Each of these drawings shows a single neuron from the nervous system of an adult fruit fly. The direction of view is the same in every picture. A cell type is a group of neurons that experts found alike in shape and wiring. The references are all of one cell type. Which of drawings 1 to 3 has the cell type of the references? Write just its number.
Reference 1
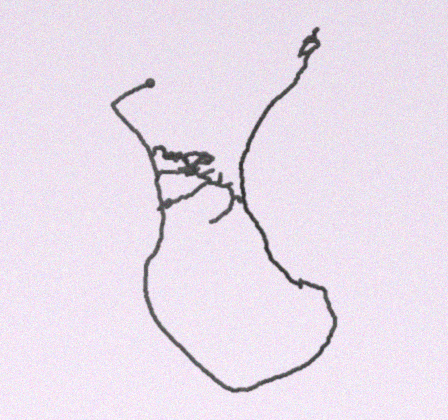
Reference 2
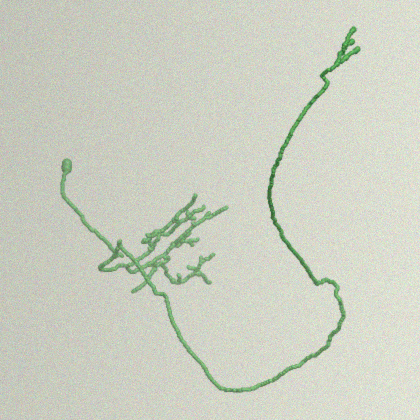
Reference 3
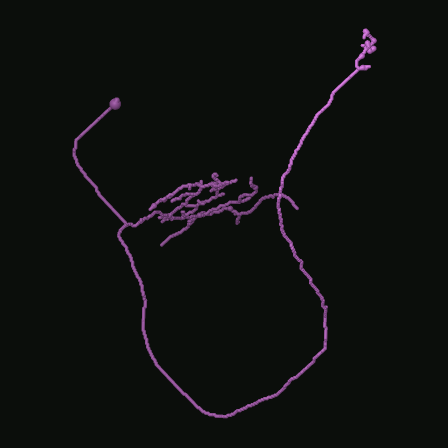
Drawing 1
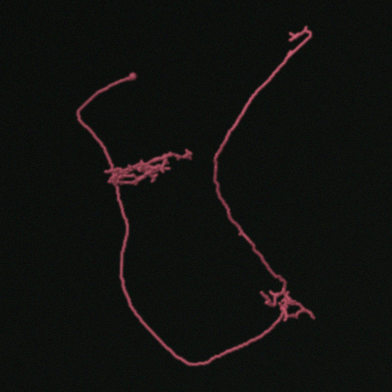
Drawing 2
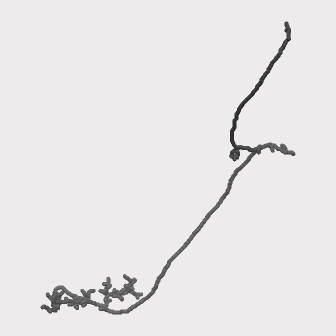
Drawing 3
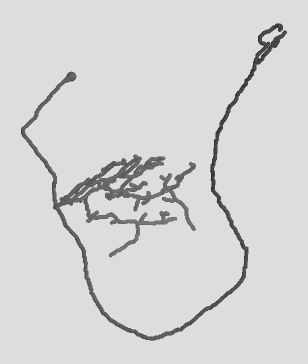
3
